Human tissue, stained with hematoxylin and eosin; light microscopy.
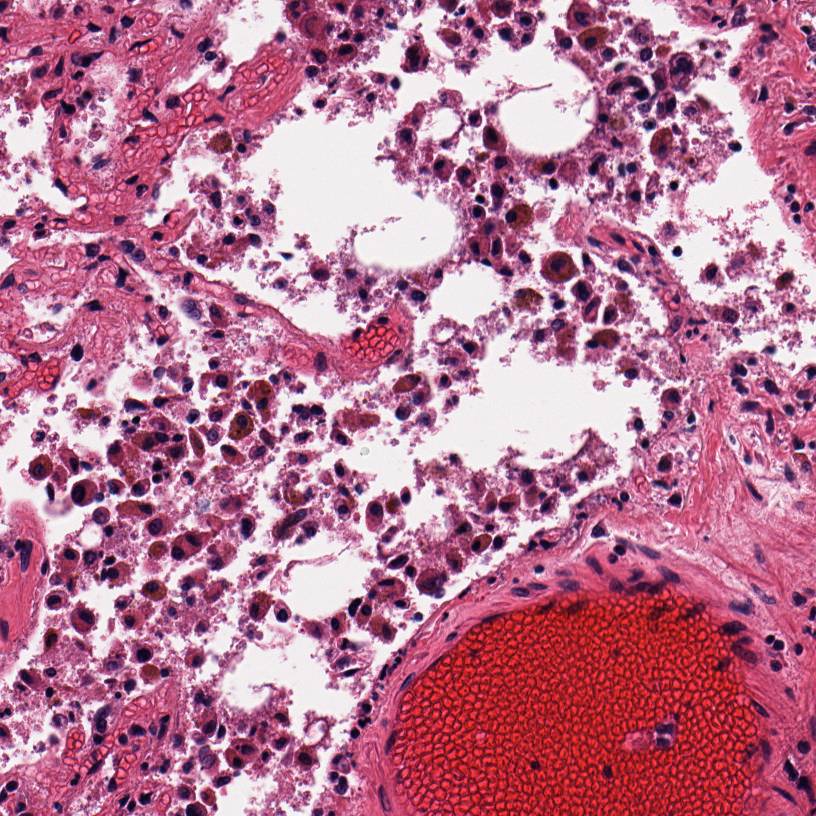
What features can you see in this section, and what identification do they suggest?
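You'll notice free rounded cells in the spaces, each with a single dark round to oval nucleus. Many of the macrophages have abundant cytoplasm holding golden-brown granular pigment. Pale pink granular debris sits among the free cells in those spaces too. Along the upper left run bands of pink fibrous tissue with small capillaries full of red cells. This is lung.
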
